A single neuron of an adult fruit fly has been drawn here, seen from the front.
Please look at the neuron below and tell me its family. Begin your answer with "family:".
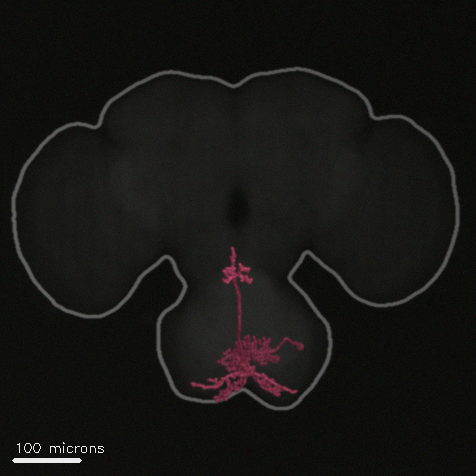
family: hemilineage 09B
